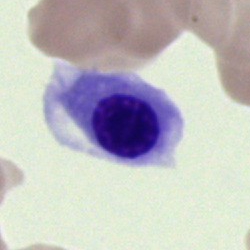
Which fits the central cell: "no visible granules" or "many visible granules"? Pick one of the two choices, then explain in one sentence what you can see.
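No visible granules. No granules are seen in the cytoplasm.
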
